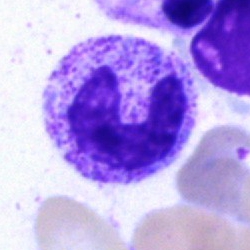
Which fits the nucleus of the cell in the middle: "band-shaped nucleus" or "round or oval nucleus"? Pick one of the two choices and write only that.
Band-shaped nucleus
